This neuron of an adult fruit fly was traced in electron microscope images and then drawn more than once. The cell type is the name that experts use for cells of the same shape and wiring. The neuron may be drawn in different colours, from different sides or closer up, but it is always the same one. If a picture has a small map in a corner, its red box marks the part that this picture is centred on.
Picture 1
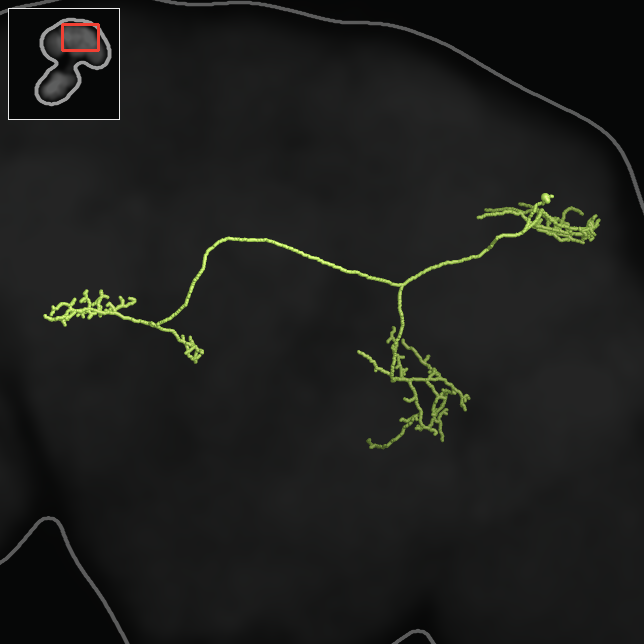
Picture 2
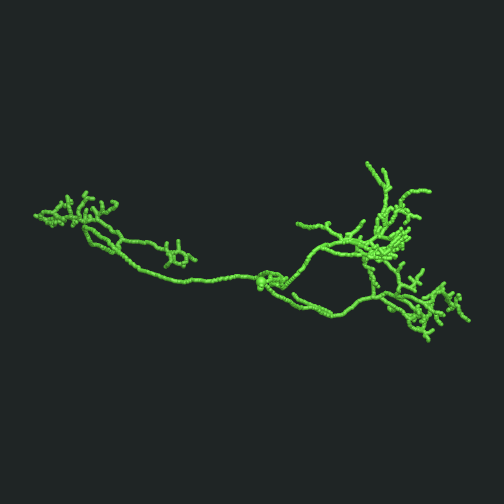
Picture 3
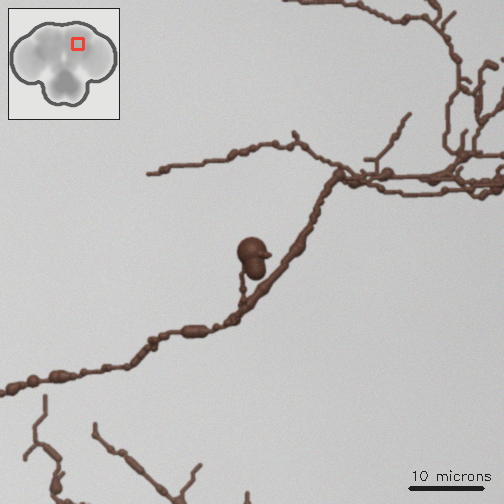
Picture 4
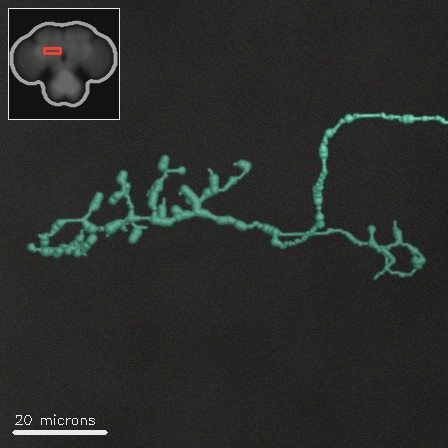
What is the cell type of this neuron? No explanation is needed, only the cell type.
AOTU036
